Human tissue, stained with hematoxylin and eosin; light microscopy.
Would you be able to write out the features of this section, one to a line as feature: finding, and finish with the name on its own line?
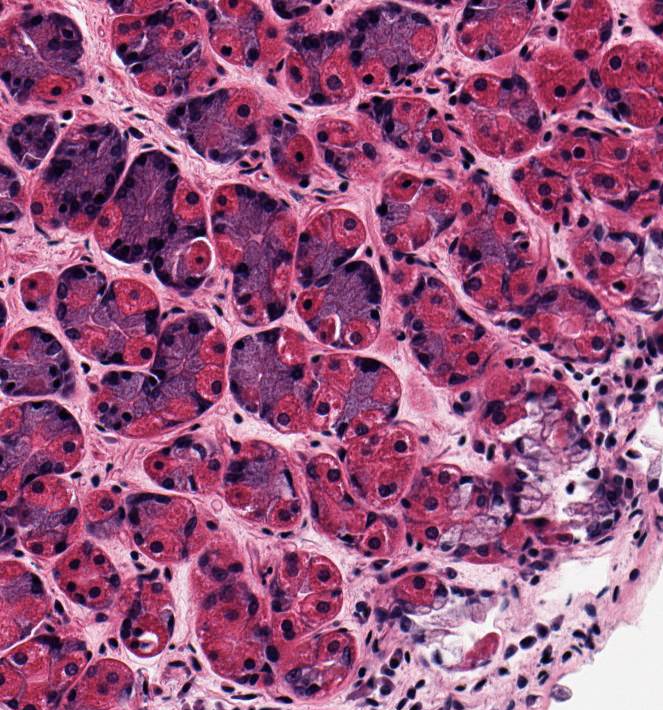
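Glands: closely packed rounded and oval profiles cut across, filling most of the field
Cell types: two distinct, one with bright pink cytoplasm, one with purple cytoplasm
Lumen: little or none in most gland profiles
Septa: thin, pale pink connective tissue with scattered small dark elongated nuclei
Identification: stomach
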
